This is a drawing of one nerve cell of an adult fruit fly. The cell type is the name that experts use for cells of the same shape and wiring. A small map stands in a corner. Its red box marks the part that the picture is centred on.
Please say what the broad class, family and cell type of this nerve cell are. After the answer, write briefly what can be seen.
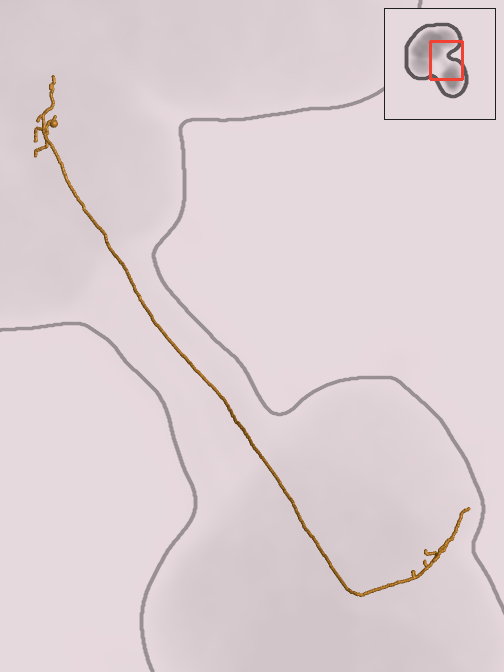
It is a sensory neuron ascending to the brain. Its family is called class gustatory. The cell type is LgAG2. As drawn here it is about as wide as it is tall.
